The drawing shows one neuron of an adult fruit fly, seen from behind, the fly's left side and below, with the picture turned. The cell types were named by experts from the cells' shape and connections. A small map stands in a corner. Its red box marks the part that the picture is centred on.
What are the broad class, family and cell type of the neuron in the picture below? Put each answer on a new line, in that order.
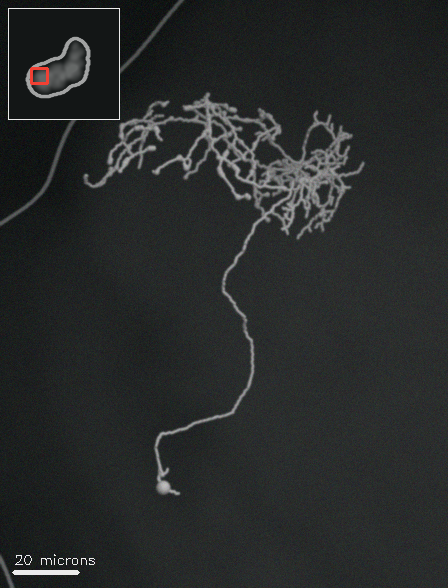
central-brain intrinsic neuron
hemilineage LHa3
LHAV3o1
